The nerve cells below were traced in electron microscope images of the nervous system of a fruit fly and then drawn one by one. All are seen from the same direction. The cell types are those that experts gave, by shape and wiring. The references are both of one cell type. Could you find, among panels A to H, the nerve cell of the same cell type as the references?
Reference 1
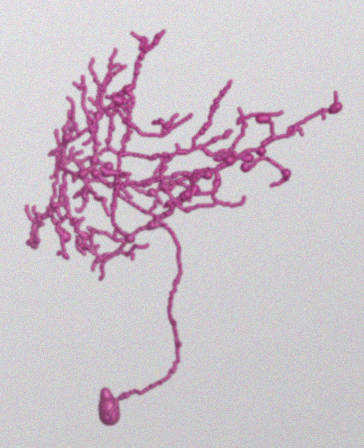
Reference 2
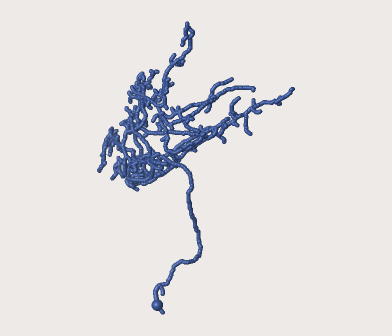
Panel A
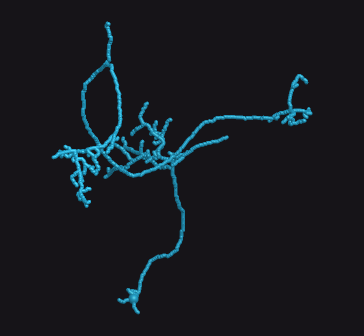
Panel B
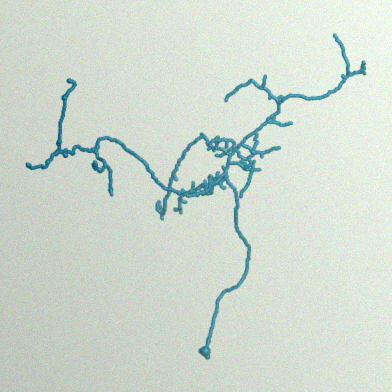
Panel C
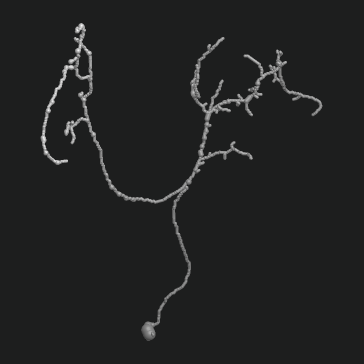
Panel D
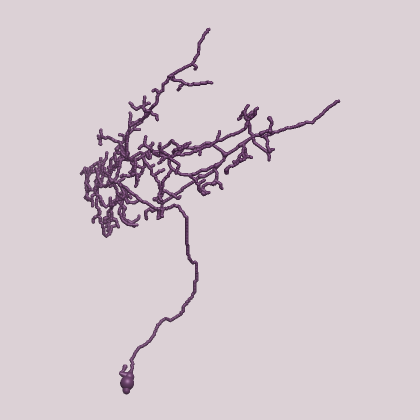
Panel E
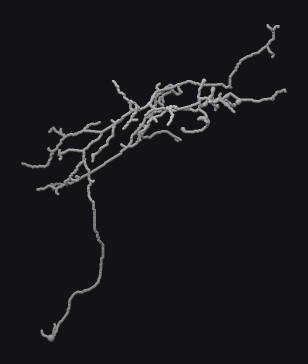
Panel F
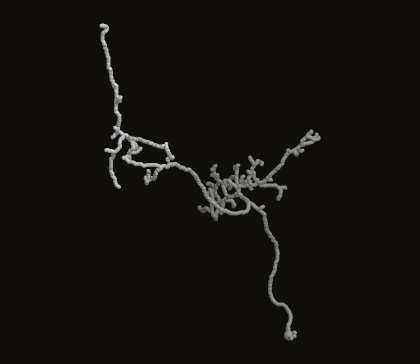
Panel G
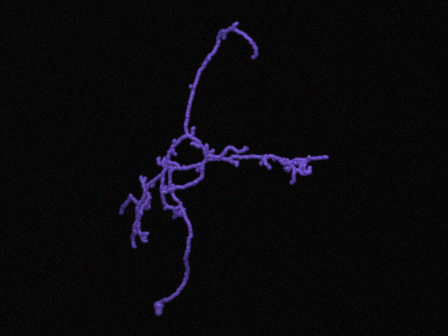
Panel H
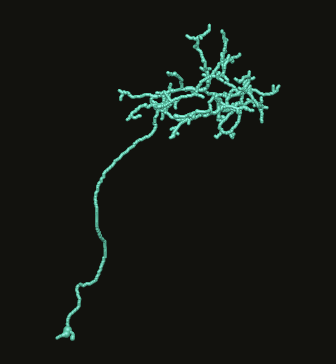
D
